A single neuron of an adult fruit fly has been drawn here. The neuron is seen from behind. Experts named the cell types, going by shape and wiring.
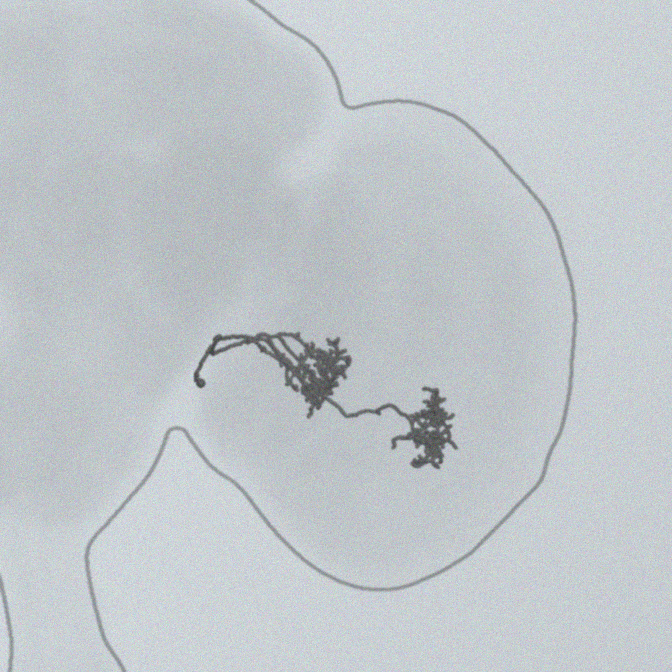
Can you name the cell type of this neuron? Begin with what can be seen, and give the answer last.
In this view it is wider than it is tall. Its broad class is optic-lobe intrinsic neuron. It is of cell type MeLo13.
